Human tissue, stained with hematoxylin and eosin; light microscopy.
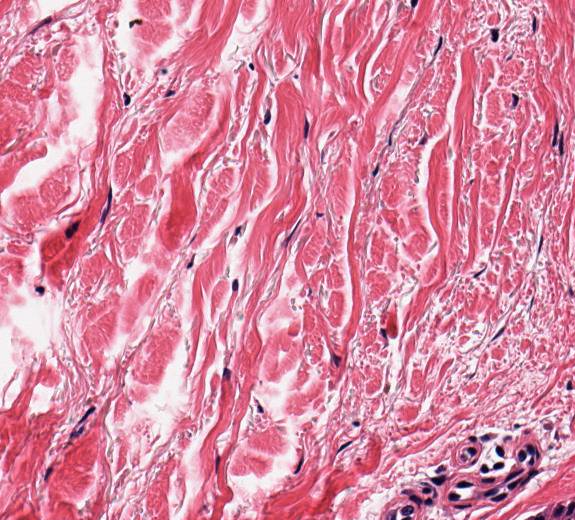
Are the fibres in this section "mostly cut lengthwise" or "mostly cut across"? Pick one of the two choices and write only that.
Mostly cut lengthwise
